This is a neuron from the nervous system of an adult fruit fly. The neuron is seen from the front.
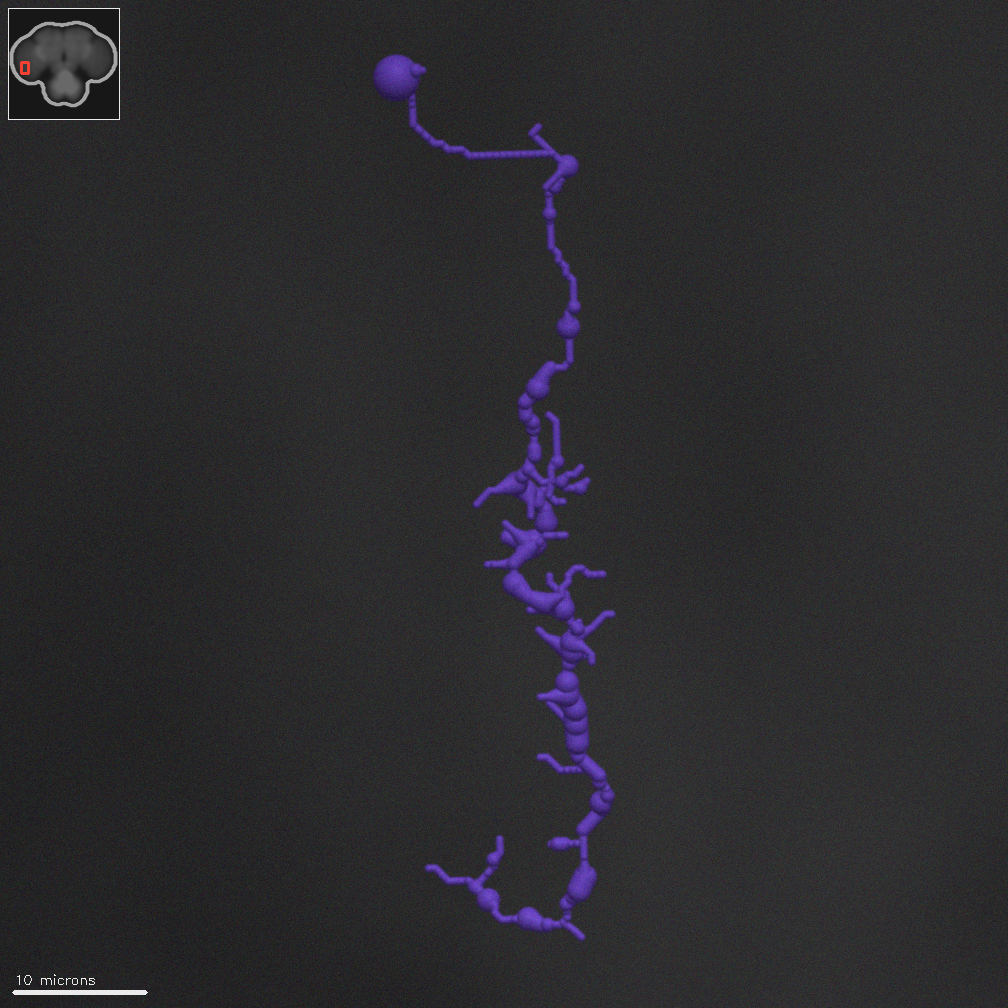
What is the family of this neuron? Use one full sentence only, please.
Of family Dm is the neuron in these images.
